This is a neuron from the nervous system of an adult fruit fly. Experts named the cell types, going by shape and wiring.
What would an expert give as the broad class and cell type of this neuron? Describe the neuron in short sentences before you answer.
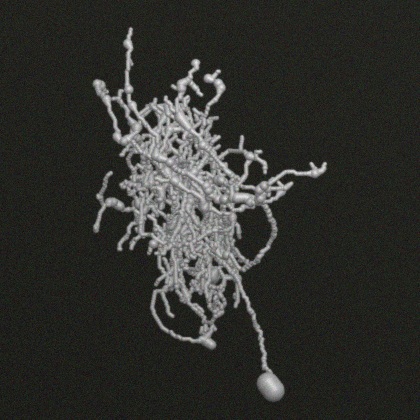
The picture shows dozens of branch ends. As drawn here it is taller than it is wide. It is a central-brain intrinsic neuron. Its cell type is PVLP079.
